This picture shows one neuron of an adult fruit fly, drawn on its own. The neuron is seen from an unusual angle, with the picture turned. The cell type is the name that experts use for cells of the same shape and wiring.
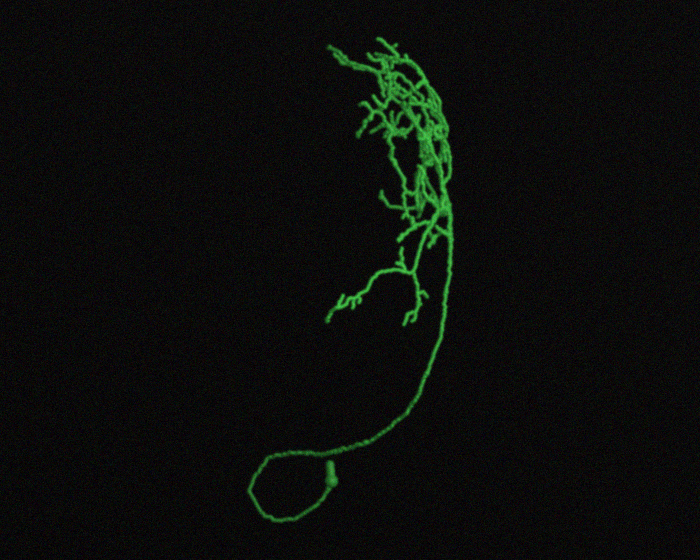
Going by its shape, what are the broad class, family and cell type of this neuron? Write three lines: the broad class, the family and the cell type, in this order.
central-brain intrinsic neuron
hemilineage SLPav2
SLP001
